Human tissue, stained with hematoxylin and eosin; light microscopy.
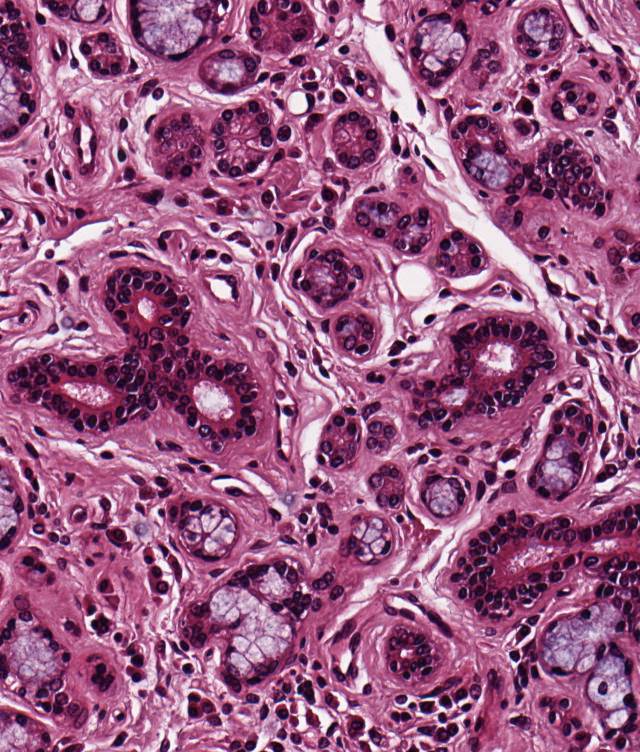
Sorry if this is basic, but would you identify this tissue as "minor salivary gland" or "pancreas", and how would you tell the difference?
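This is minor salivary gland. Look at the acini: they are pale, with small dark nuclei pushed to the outer edge of the cells.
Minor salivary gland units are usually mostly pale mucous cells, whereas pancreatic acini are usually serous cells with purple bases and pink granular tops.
Those pale acini are what decide it. Small rounded acini and branching ducts are scattered throughout, separated by broad bands of pink fibrous stroma. The duct lumens are small and rounded against their thick epithelium. The stroma is dense pink collagen with scattered spindle-shaped nuclei.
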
